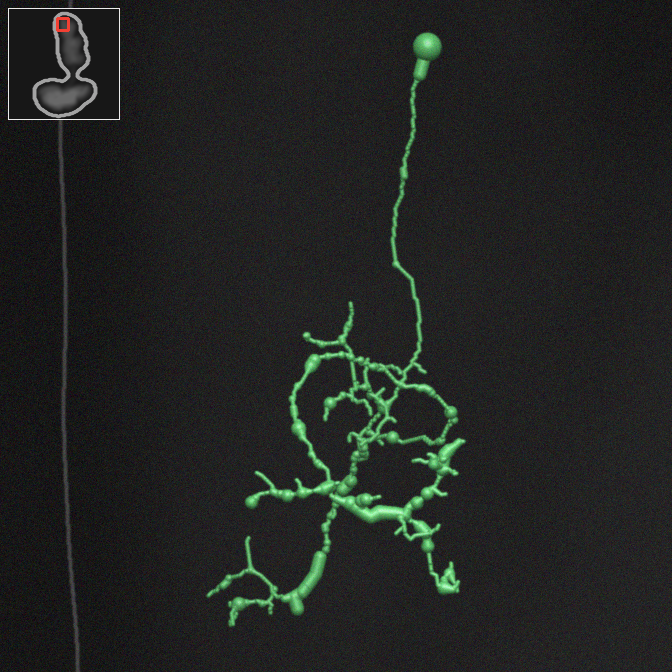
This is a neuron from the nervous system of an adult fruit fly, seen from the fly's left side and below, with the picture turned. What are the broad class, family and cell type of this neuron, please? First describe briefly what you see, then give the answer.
Dozens of branch ends can be seen. As drawn here it is taller than it is wide. This is a nerve-cord intrinsic neuron. Its family is hemilineage 20A.22A. Its cell type is IN20A.22A024.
